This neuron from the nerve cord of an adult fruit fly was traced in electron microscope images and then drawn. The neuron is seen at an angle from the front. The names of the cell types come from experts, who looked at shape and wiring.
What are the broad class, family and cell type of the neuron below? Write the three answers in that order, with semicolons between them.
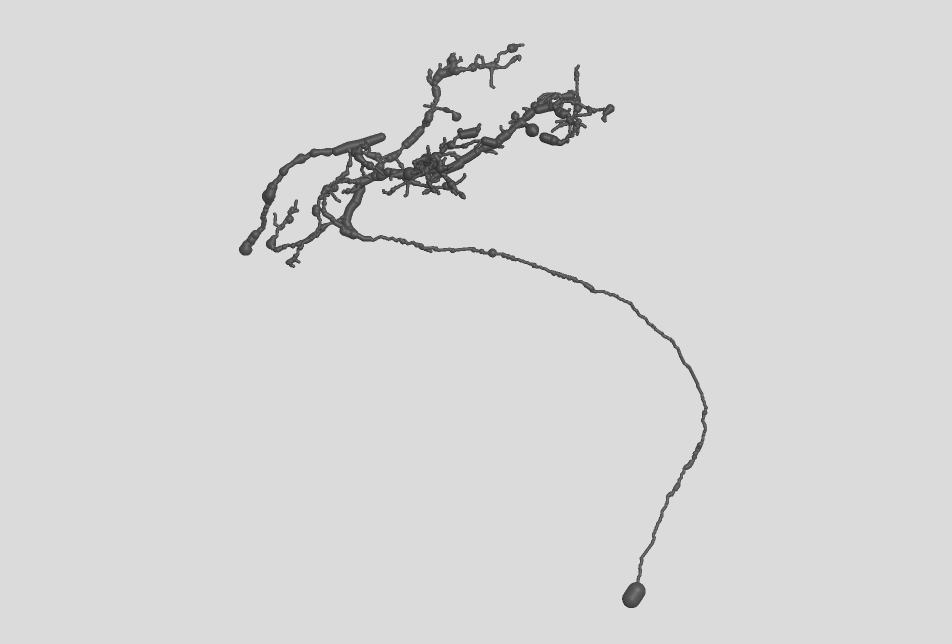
nerve-cord intrinsic neuron; hemilineage 06B; IN06B069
